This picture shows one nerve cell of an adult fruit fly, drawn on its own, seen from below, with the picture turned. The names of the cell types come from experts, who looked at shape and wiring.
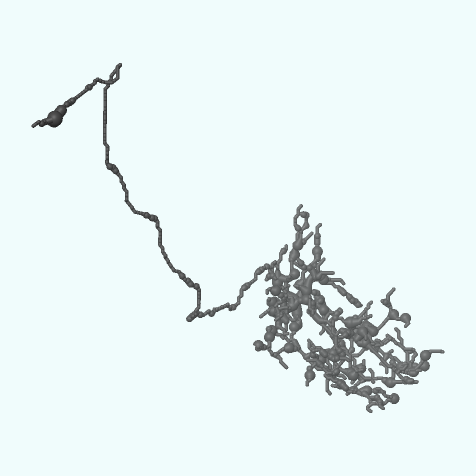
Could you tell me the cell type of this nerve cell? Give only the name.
Li14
